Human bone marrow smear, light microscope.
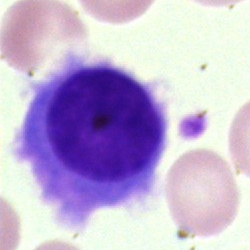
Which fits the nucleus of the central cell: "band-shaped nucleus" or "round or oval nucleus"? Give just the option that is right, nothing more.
Round or oval nucleus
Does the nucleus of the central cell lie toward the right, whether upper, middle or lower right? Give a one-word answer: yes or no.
Yes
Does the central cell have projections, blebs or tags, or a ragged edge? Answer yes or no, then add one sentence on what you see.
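Yes. The cell border is irregular, with small bumps and projections around its edge.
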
